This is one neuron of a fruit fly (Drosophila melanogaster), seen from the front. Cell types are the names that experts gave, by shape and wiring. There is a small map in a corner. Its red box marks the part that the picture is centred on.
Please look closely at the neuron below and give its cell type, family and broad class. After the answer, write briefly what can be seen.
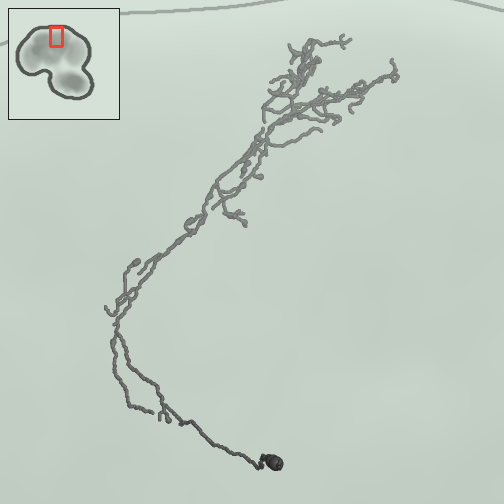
The cell type is SMP167. The family is hemilineage EBa1. This is a central-brain intrinsic neuron. The cell body is at the bottom of the picture. The picture shows dozens of branch ends.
